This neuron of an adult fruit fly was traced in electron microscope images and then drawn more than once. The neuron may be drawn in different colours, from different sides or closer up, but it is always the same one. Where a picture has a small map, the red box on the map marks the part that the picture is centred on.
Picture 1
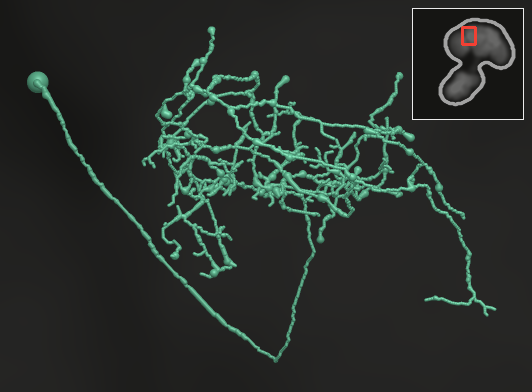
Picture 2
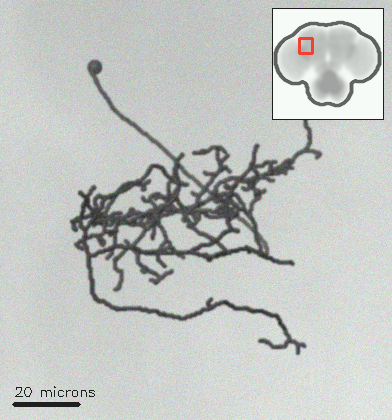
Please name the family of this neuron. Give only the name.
hemilineage VLPp&l1_anterior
